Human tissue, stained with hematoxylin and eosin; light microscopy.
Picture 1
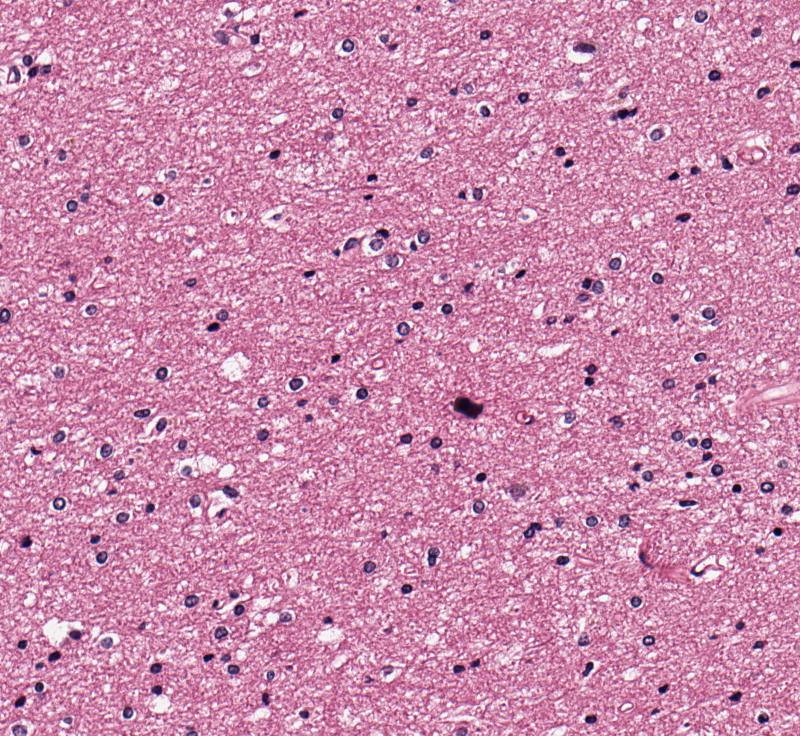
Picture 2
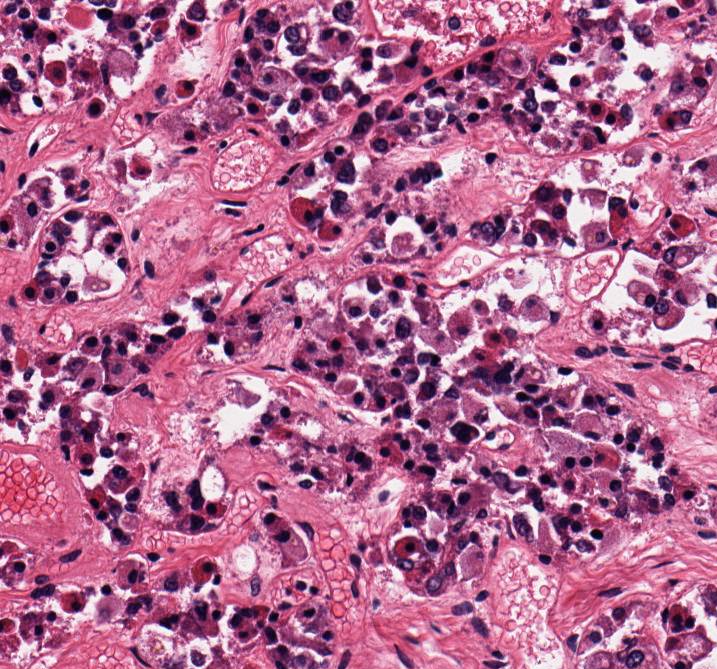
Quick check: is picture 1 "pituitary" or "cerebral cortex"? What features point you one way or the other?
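The cerebral cortex is in picture 1 and the pituitary in picture 2. Picture 1 is a uniform sheet of finely fibrillary pink matrix without organised units, its cells lying singly and fairly evenly spread. The nuclei are small, round and darkly stained, many within a clear perinuclear halo. In picture 2 the cells form irregular nests and clusters divided by bands of pink fibrous stroma. Within the nests they are loosely held together, with many small clear gaps between them. Most nuclei are round and dark, and many sit off-centre in their cells. Scattered cells throughout have bright red, deeply eosinophilic cytoplasm.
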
